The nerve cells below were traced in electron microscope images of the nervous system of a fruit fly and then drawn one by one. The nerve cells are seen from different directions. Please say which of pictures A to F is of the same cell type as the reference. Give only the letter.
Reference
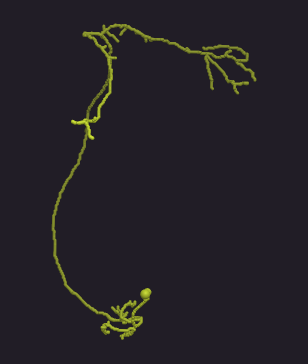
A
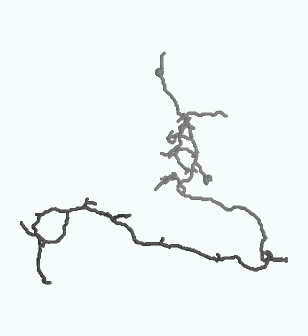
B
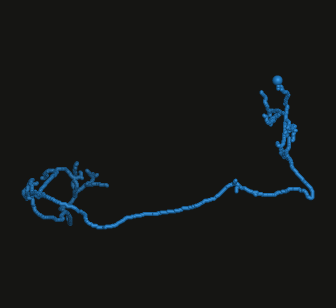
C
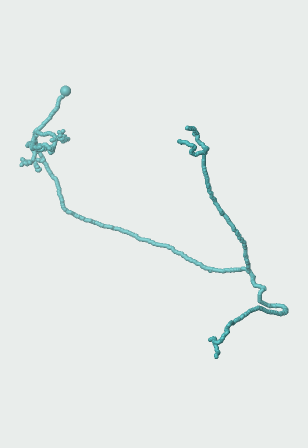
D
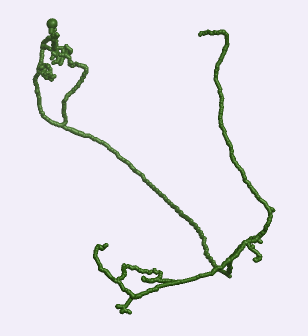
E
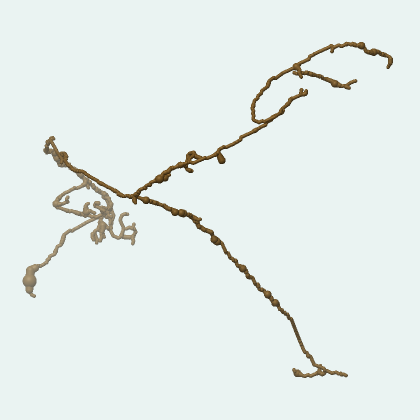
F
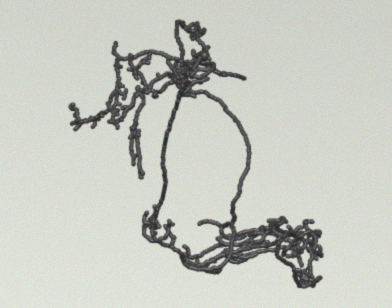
D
